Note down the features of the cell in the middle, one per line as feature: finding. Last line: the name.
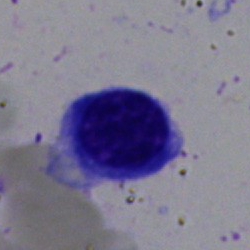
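Outline: roughly round
Cytoplasm colour: deep blue
Granules: none seen in the cytoplasm
Extension: pale, ragged and bluish, sticking out from the lower left
Name: lymphocyte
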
